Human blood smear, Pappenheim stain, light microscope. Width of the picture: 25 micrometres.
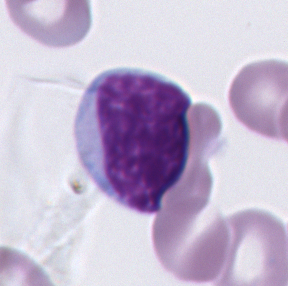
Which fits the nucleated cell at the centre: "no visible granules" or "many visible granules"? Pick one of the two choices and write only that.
No visible granules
